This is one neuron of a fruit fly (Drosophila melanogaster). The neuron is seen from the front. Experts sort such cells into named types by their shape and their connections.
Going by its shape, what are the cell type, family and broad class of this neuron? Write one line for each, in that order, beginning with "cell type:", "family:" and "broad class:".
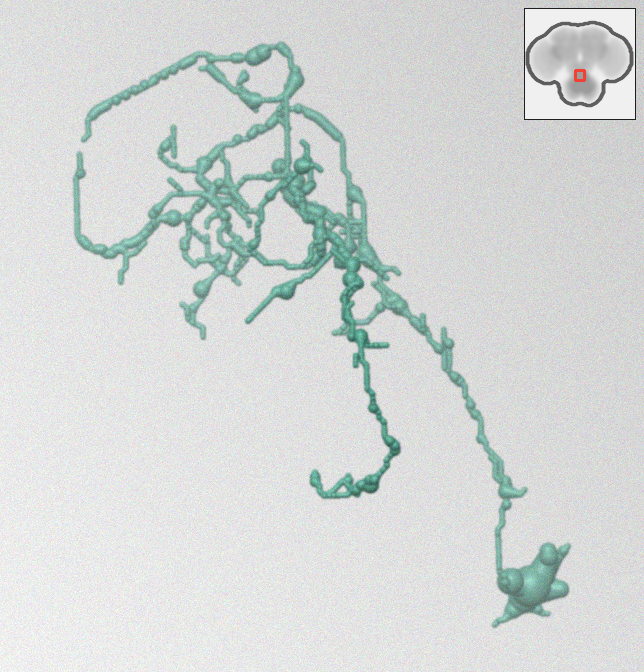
cell type: IN02A064
family: hemilineage 02A
broad class: nerve-cord intrinsic neuron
